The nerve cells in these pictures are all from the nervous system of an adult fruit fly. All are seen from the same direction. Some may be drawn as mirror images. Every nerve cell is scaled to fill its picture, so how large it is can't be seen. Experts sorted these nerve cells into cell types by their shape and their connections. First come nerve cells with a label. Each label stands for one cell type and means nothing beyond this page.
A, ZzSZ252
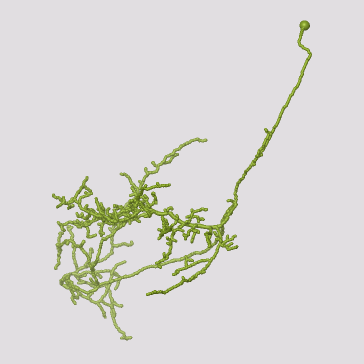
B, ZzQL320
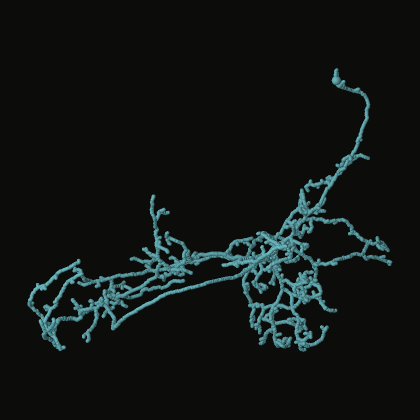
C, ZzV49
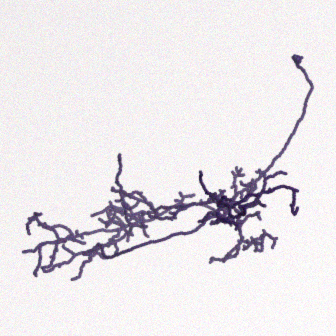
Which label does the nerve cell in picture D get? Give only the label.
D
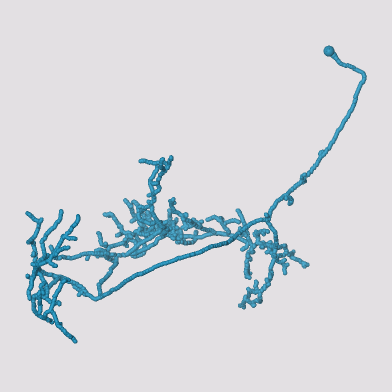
ZzSZ252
